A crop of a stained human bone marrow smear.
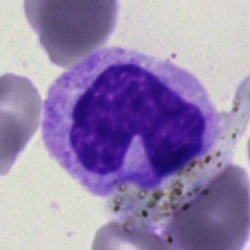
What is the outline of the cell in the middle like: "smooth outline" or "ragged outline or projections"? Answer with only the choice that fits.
Smooth outline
